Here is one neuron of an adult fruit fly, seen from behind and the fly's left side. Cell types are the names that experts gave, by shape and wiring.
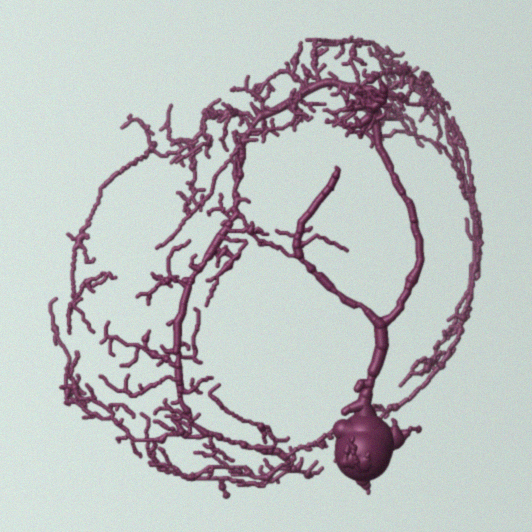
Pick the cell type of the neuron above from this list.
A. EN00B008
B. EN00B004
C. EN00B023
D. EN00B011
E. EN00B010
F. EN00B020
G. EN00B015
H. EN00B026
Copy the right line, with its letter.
E. EN00B010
